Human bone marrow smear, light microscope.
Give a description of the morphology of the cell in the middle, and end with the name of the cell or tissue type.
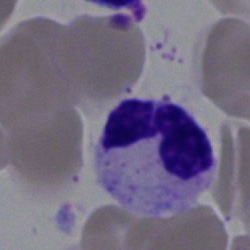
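A deeply indented nucleus lies across the upper part of the cell, with a notch at its top edge between two lobes. The right lobe reaches further down than the left. Chromatin is dark purple and coarsely clumped, and fine purple granules are scattered through the cytoplasm. The cell is a segmented neutrophil.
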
